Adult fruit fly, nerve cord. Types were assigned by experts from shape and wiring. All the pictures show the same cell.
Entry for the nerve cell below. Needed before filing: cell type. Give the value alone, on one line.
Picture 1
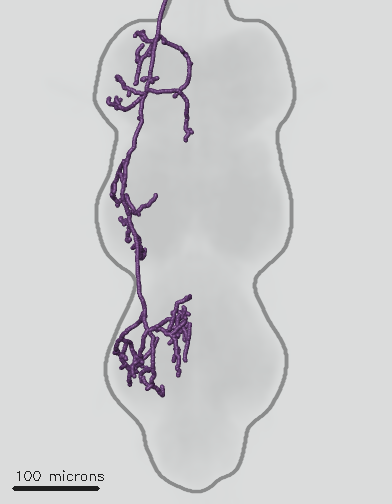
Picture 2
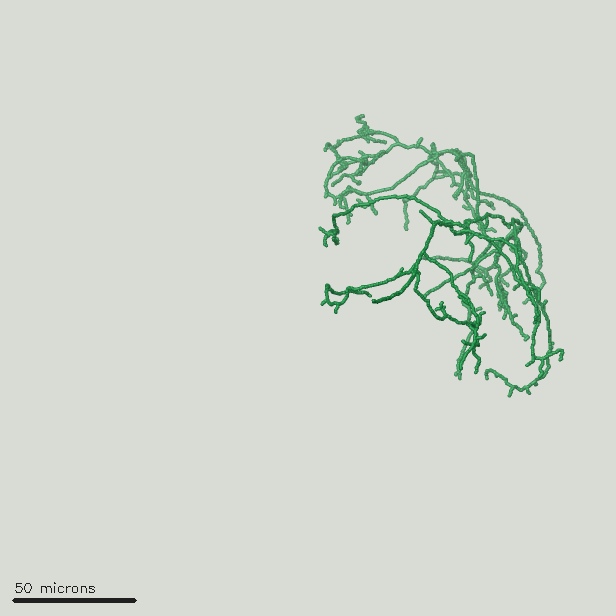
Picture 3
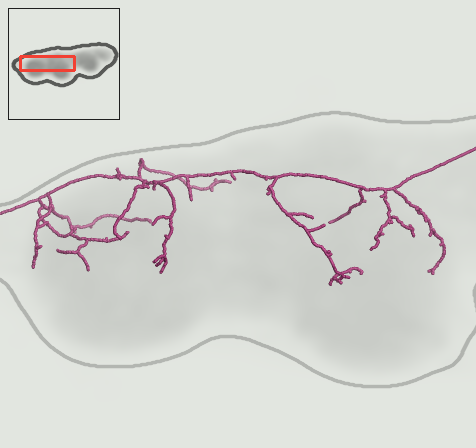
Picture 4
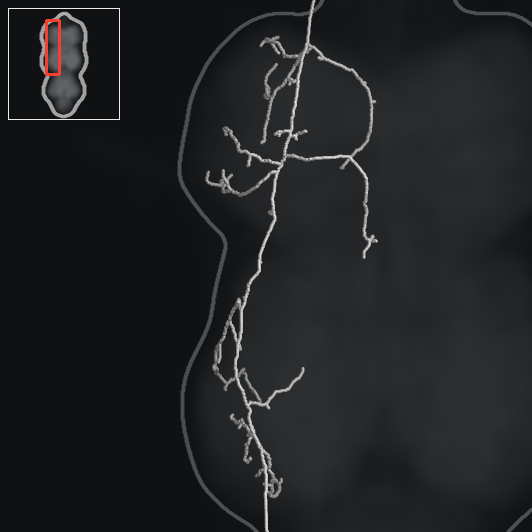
DNge038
